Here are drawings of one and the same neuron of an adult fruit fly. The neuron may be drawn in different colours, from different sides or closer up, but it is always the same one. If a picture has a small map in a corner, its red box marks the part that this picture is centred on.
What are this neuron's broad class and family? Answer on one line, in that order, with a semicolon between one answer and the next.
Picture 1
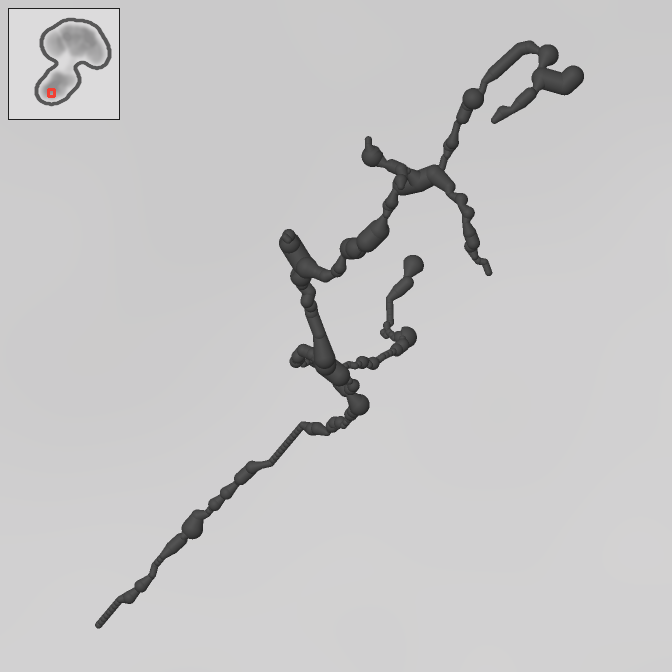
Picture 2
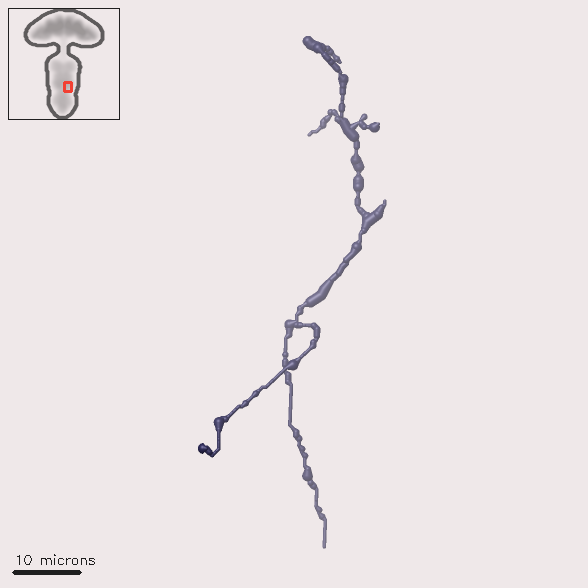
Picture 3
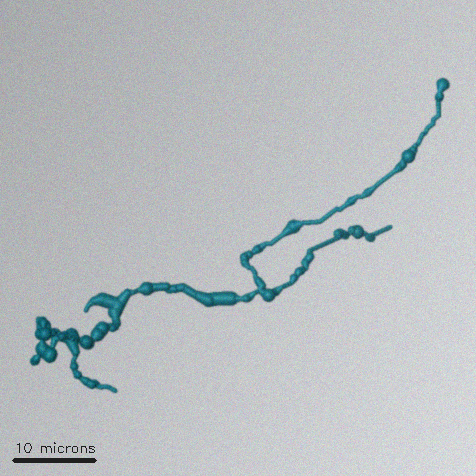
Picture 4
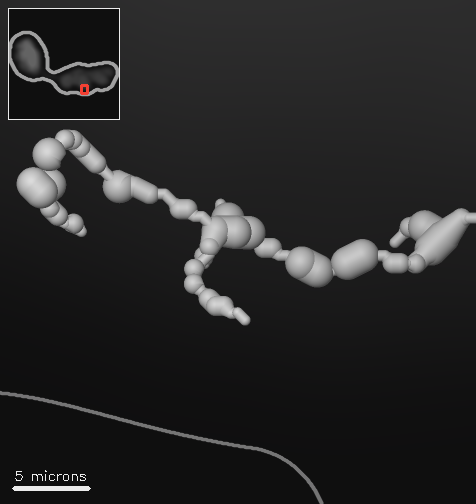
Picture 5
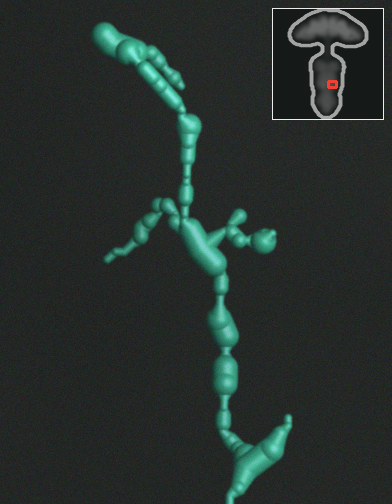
sensory neuron entering the nerve cord; class mechanosensory tactile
